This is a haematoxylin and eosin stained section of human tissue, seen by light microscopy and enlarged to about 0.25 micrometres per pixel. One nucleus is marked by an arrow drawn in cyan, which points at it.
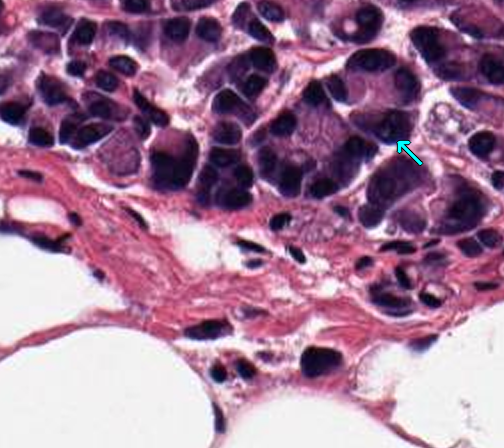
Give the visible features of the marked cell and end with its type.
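The nucleus is round to oval and darkly stained, about the same size as the nuclei of the neighbouring cells in the cluster. The cell sits among tightly packed, similar-looking cells with dark nuclei, forming a clustered group above the pink fibrous band. On its right side lies a paler area with small clear bubbly spaces, unlike the dense purple cells around it. The marked cell is a pancreatic acinar cell.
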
